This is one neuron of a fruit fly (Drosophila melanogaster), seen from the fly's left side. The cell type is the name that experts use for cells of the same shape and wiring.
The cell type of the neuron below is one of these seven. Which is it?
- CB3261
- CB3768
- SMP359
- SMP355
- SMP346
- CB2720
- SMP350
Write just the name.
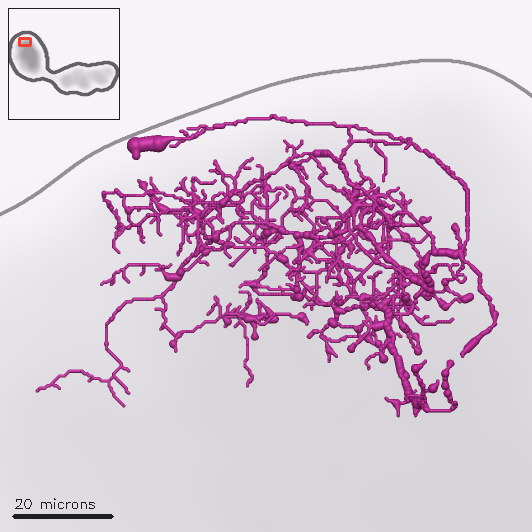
SMP346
